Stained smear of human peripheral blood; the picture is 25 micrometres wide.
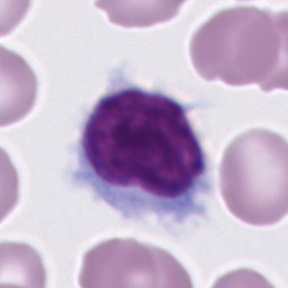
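Hairy cell, stained peripheral blood smear. Nucleus a single rounded-oval mass, no lobes, about 11 by 9 micrometres. Chromatin dark purple, mottled, moderately clumped. Cytoplasm pale greyish blue, broadest below the nucleus.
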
